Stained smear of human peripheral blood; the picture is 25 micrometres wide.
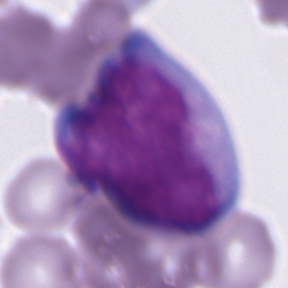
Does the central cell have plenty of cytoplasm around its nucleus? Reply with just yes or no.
No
